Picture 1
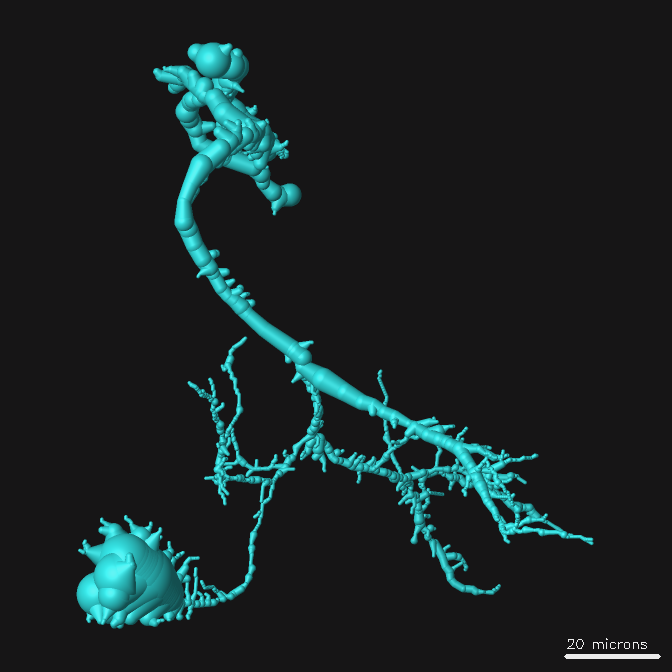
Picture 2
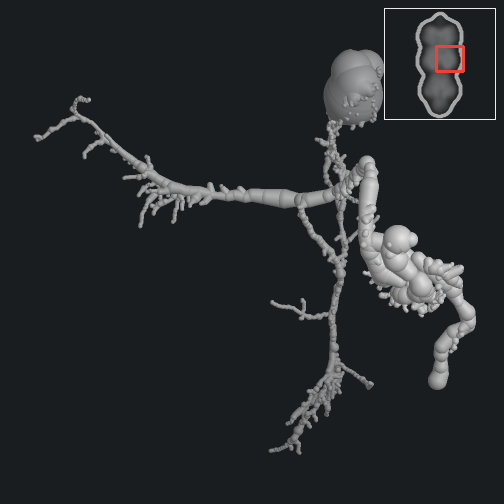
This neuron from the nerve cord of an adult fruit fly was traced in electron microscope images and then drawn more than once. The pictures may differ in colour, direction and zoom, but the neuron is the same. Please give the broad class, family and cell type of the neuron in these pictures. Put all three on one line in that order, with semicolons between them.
motor neuron of the nerve cord; hemilineage 08A; TTMn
